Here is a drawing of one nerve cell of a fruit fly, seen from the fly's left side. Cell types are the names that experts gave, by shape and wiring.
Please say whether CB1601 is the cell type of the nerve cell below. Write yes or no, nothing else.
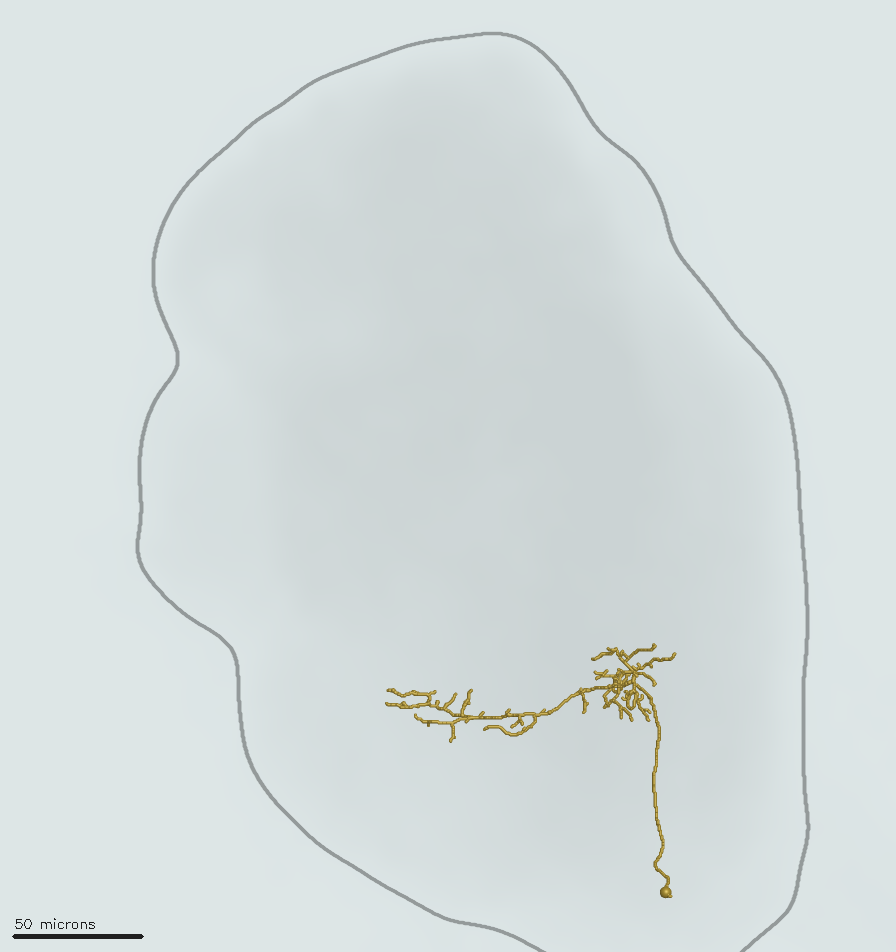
yes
